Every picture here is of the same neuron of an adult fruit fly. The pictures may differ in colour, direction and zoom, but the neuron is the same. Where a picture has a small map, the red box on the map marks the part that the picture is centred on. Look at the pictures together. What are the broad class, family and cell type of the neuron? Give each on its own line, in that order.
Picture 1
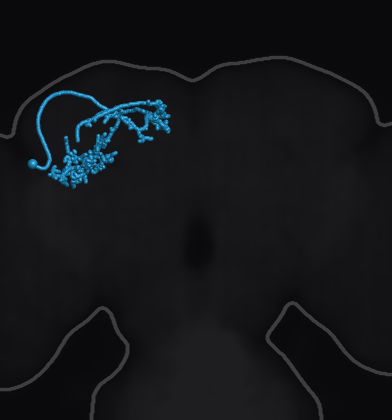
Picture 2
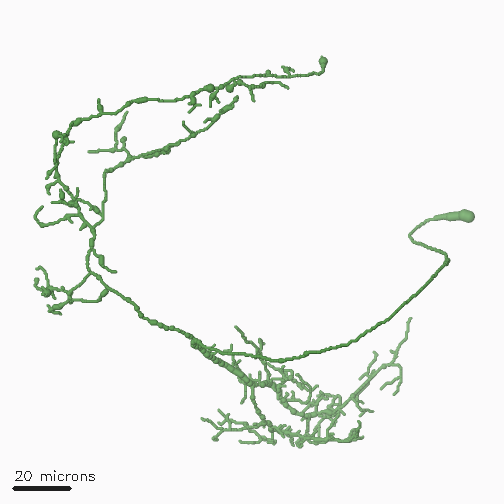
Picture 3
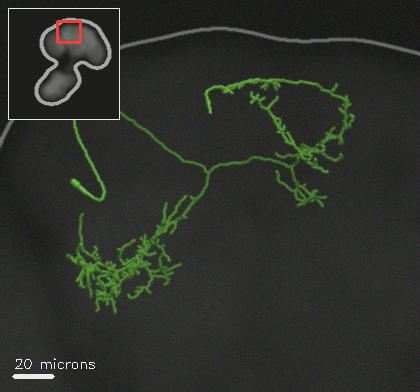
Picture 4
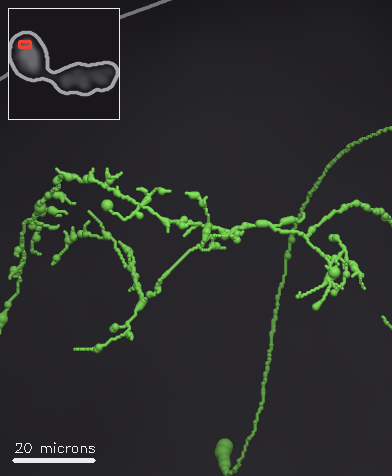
central-brain intrinsic neuron
hemilineage SLPav2
SMP045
